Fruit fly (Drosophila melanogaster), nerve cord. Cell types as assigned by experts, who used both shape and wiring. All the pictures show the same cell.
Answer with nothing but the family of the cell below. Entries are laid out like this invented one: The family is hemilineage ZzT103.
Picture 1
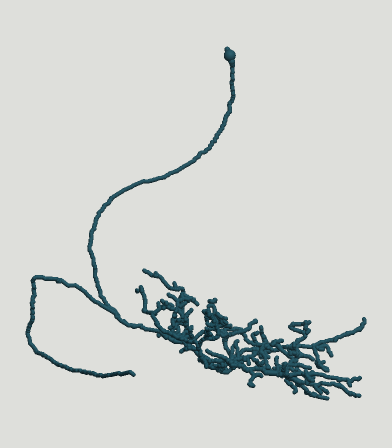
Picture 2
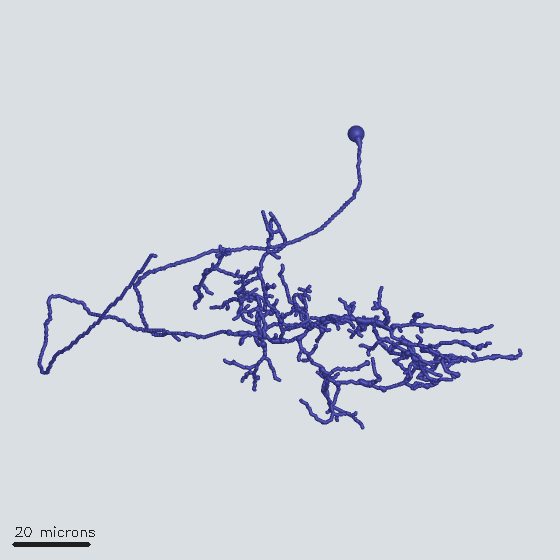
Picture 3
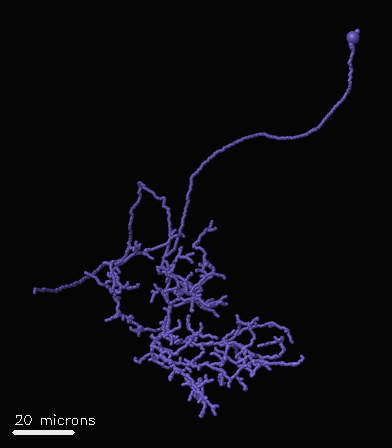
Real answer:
The family is hemilineage 23B.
